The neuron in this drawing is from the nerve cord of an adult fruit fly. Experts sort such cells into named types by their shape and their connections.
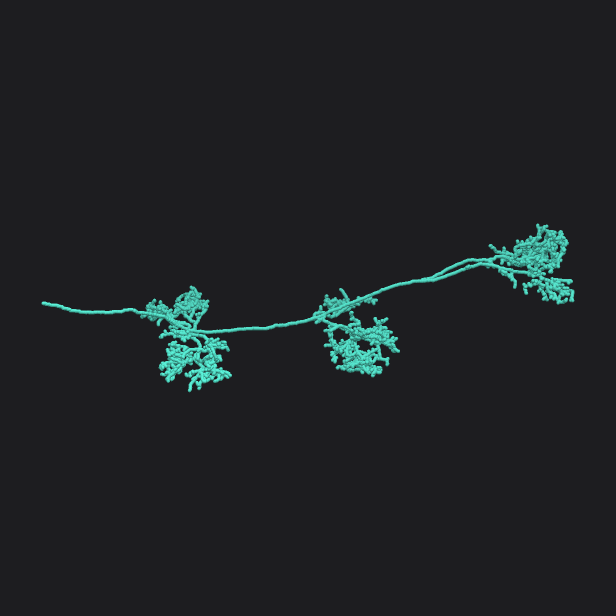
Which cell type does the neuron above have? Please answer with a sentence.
The cell type is DNxl114.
